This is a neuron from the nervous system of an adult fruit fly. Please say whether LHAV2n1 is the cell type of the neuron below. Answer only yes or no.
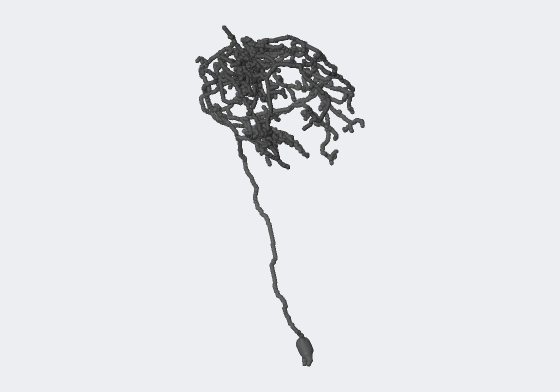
yes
